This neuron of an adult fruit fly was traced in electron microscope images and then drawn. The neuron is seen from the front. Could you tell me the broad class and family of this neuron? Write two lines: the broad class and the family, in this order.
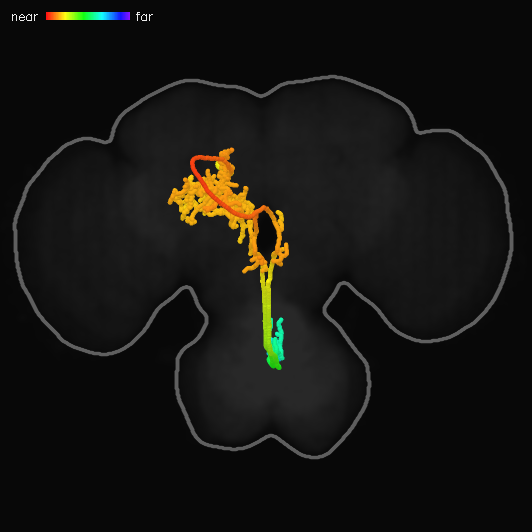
descending neuron
hemilineage DM6_central2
